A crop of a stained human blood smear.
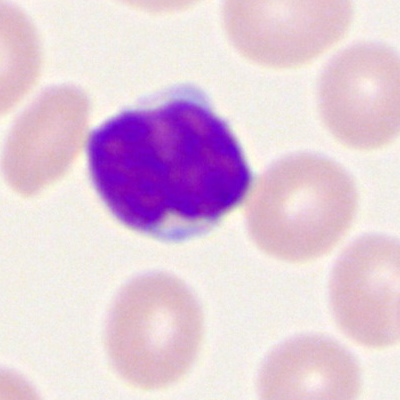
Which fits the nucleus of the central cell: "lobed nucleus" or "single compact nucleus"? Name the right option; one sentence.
What the cell contains is a single compact round, oval or kidney-shaped nucleus.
